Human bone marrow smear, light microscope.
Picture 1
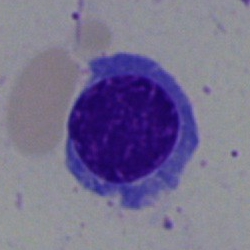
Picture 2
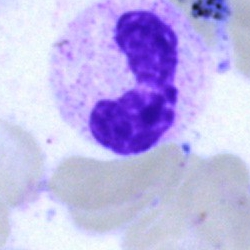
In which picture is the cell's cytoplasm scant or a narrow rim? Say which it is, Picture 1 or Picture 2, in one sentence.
Picture 1 holds the cell with no more than a narrow rim of cytoplasm.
